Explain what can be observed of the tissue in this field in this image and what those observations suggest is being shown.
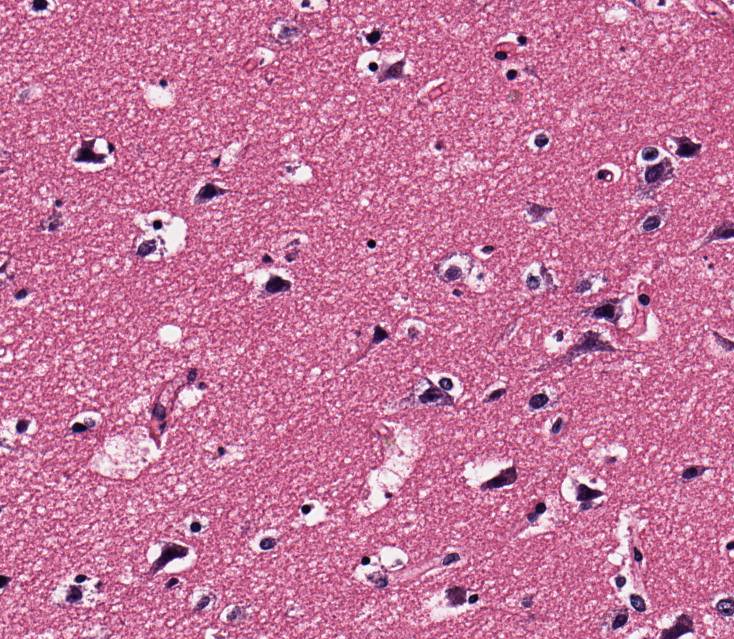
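Continuous pink neuropil fills the field, cells scattered singly through it, without layering or organised units. Scattered neurons are shrunken, angular and darkly stained, nucleus and cytoplasm hard to distinguish. Small round dark glial nuclei are scattered, several in a clear halo. It is cerebral cortex.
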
